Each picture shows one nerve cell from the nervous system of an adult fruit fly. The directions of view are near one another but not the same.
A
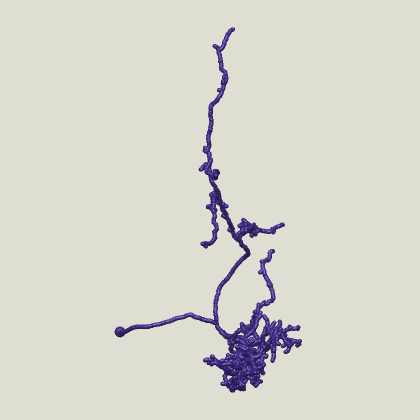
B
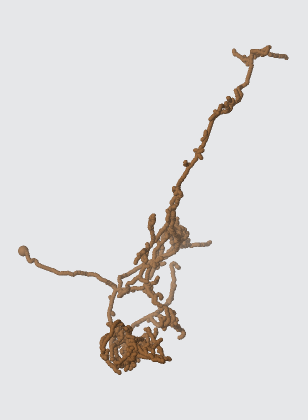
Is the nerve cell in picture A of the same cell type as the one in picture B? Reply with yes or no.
no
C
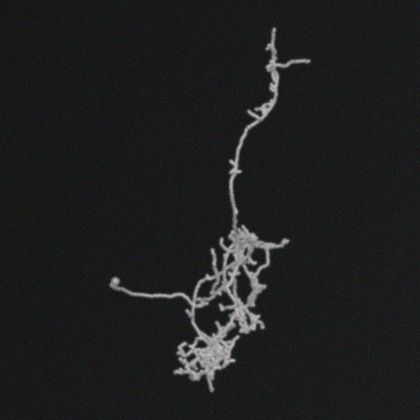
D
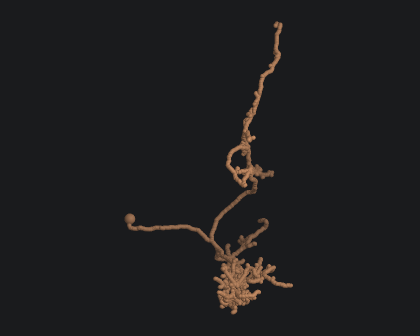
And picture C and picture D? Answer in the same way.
no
